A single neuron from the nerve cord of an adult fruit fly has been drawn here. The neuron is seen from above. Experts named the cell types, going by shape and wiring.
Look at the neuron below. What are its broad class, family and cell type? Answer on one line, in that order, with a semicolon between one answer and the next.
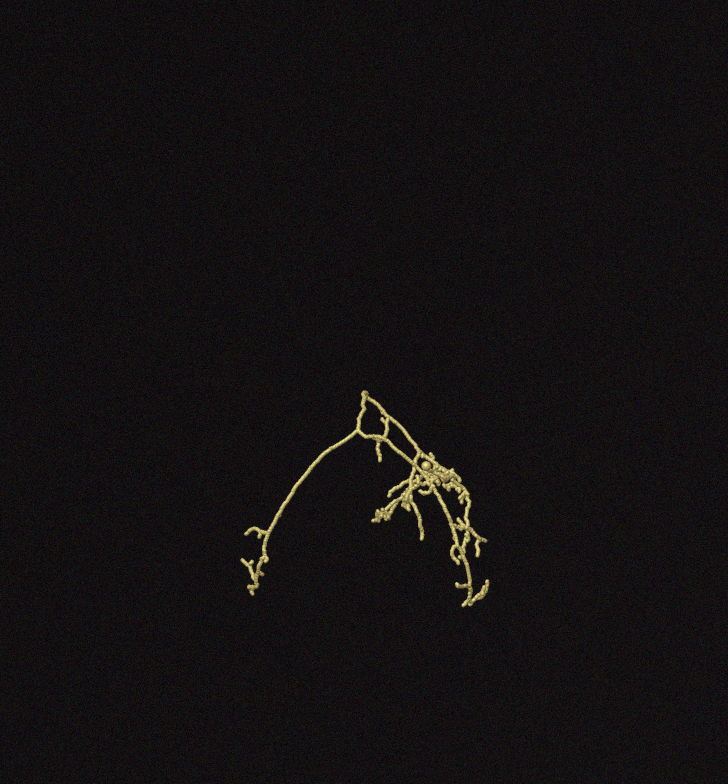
nerve-cord intrinsic neuron; hemilineage 18B; IN18B048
